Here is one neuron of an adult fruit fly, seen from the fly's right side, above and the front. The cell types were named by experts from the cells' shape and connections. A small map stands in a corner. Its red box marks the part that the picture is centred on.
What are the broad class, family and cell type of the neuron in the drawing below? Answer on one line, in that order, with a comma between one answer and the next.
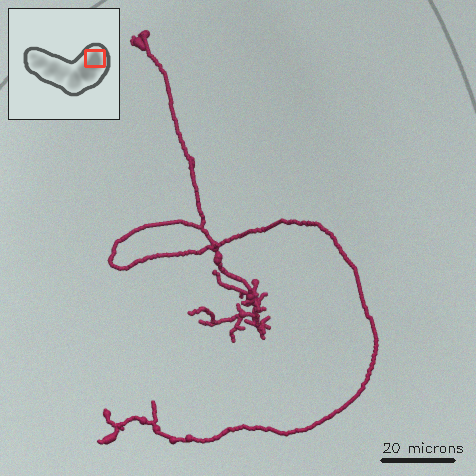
visual projection neuron, LoVP, LoVP12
